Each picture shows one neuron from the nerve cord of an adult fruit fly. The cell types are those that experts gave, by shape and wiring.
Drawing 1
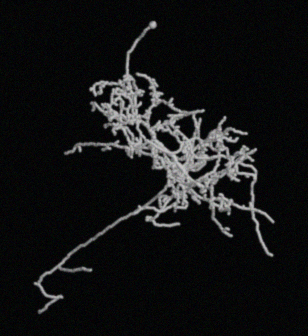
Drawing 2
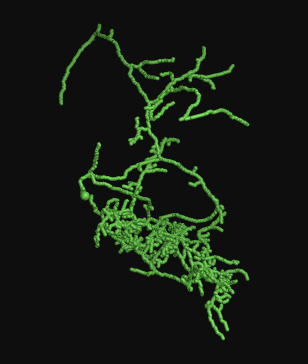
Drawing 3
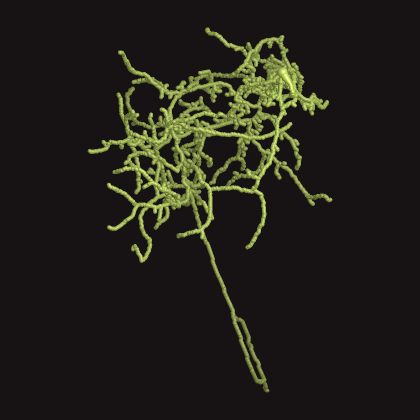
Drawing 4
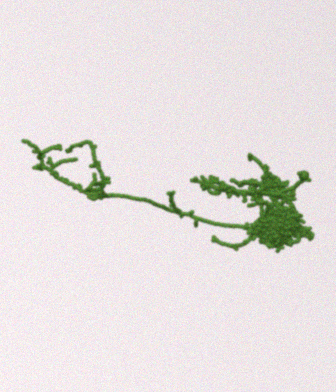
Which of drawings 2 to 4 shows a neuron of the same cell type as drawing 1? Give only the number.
3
